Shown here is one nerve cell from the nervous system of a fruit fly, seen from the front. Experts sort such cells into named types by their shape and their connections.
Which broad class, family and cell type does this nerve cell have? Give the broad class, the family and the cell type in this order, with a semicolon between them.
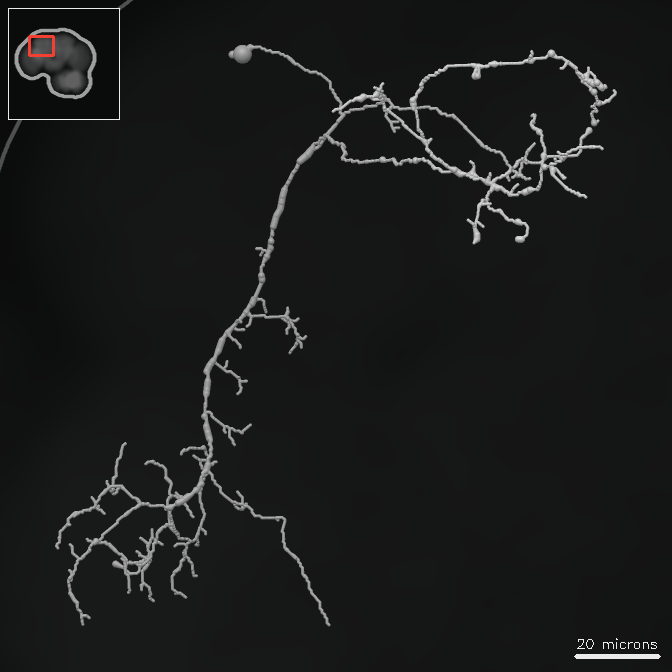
visual projection neuron; hemilineage VLPd&p1_posterior; LoVP80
